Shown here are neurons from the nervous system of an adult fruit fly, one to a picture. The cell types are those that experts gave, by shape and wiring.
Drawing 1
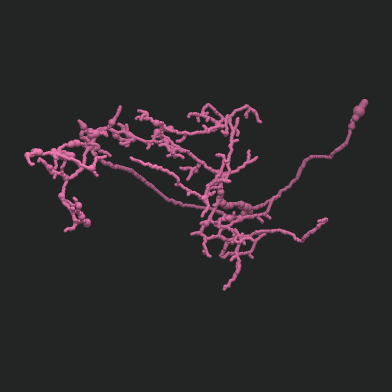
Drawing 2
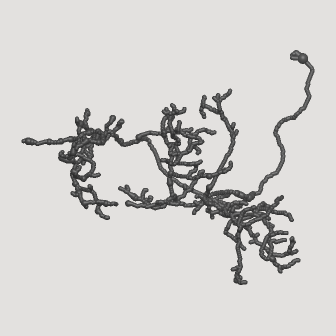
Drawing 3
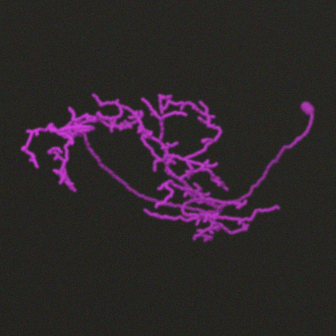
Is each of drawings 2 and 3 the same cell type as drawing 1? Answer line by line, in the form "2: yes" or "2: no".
2: yes
3: yes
